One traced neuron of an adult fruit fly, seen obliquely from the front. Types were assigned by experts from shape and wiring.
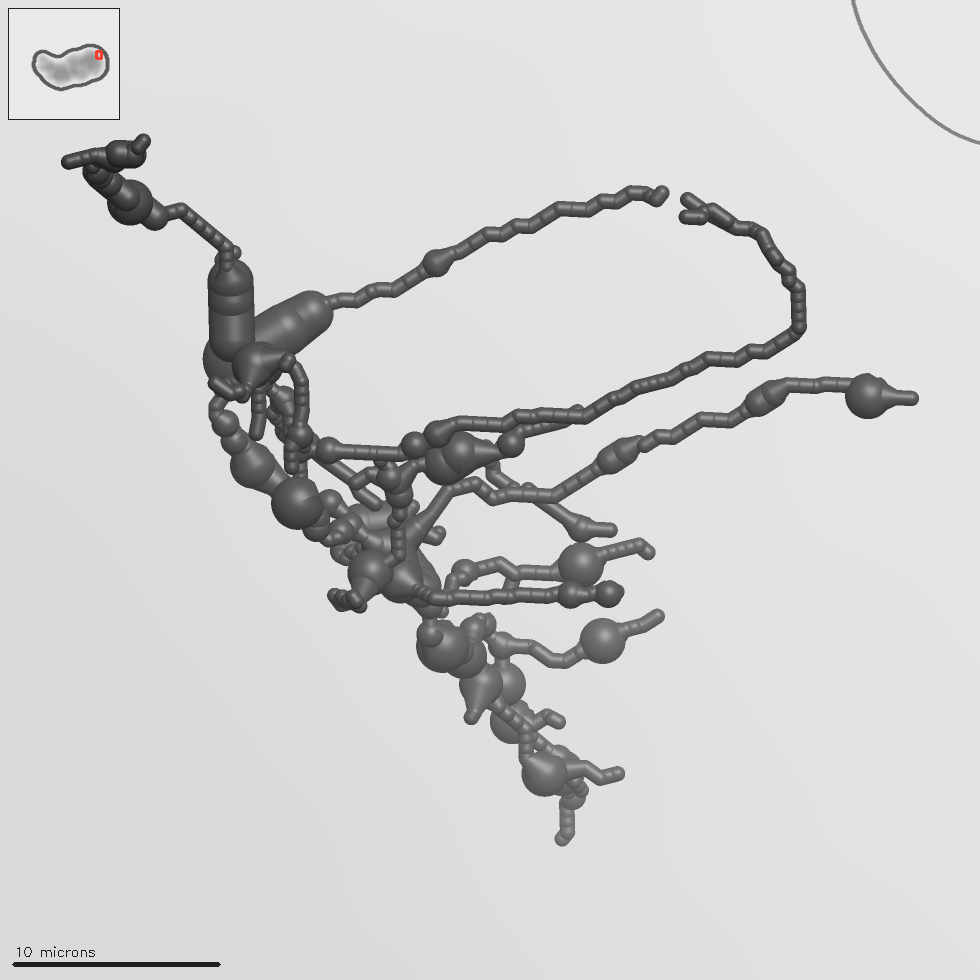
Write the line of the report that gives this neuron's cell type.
Dm-DRA2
